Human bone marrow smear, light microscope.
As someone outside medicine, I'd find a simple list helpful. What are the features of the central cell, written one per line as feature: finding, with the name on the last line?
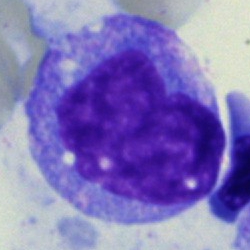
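Nucleus: shallow notch in the upper edge
Chromatin: mottled, darker clumps among lighter patches
Cytoplasm: fine pinkish-purple granules scattered throughout
Clear spots: three, small and round, along the lower nuclear border
Name: monocyte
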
